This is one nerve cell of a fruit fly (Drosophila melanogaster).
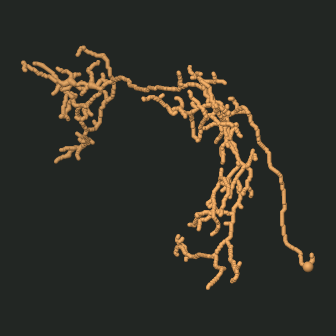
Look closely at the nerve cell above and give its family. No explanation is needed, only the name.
hemilineage DM6_posterior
